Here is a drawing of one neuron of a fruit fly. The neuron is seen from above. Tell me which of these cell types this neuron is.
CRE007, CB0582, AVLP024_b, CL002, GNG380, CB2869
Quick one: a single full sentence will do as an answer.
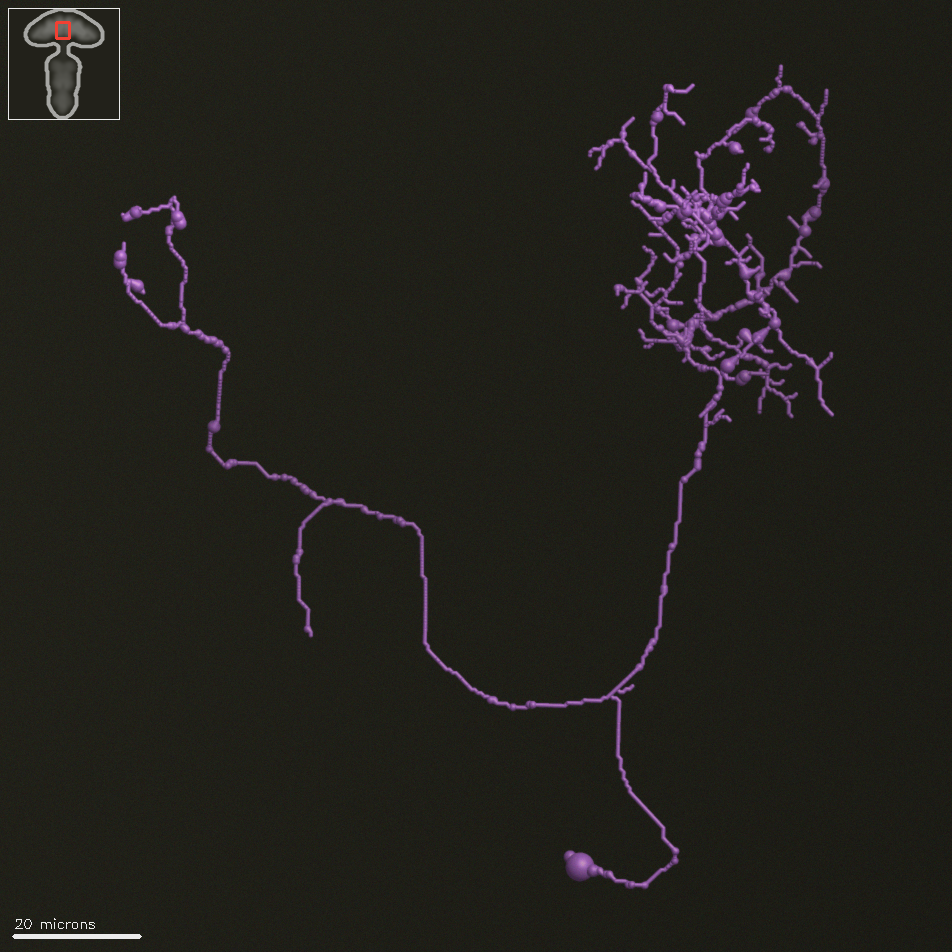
The cell type that fits this neuron is GNG380.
